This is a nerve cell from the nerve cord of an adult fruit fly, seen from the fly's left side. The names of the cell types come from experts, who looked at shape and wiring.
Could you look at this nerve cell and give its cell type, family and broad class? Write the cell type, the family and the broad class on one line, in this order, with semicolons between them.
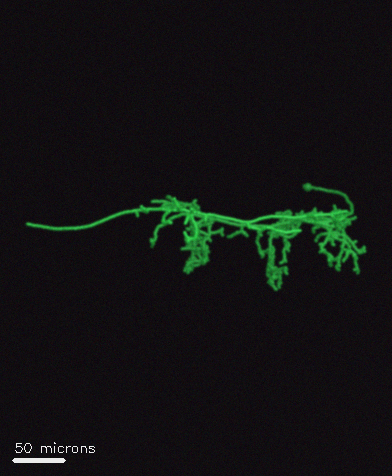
AN23B004; hemilineage 23B; ascending neuron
